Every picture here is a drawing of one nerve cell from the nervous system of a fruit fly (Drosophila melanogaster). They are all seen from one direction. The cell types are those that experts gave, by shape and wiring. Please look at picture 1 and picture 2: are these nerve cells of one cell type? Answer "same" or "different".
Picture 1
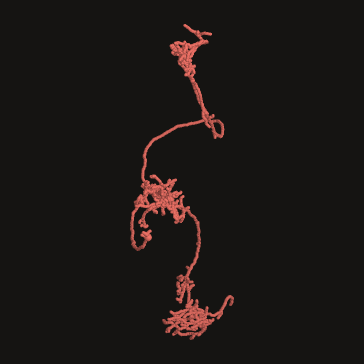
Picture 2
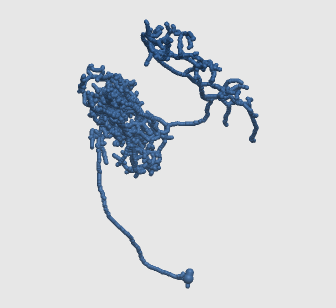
different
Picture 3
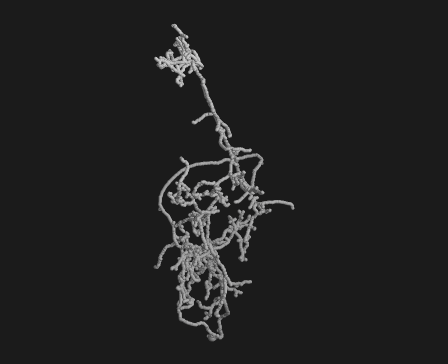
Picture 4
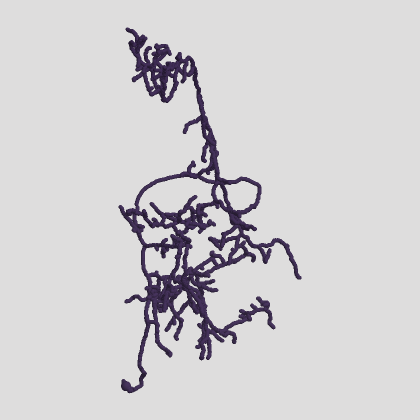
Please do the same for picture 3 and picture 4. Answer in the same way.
same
